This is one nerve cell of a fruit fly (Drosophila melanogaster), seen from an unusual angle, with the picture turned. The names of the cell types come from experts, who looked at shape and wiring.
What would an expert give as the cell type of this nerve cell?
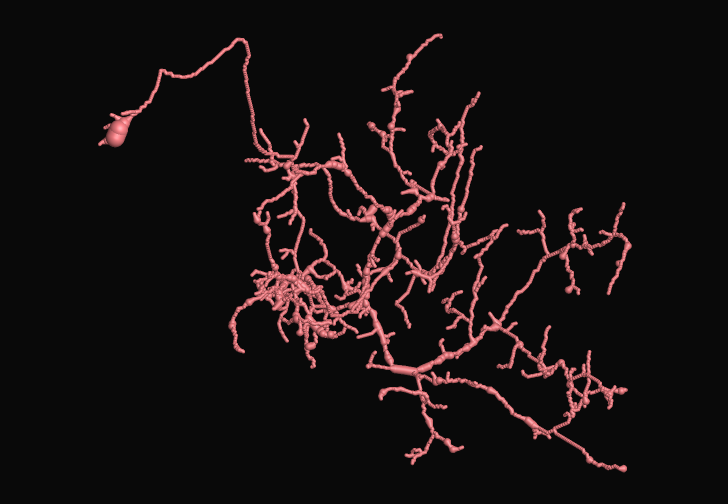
IN00A047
